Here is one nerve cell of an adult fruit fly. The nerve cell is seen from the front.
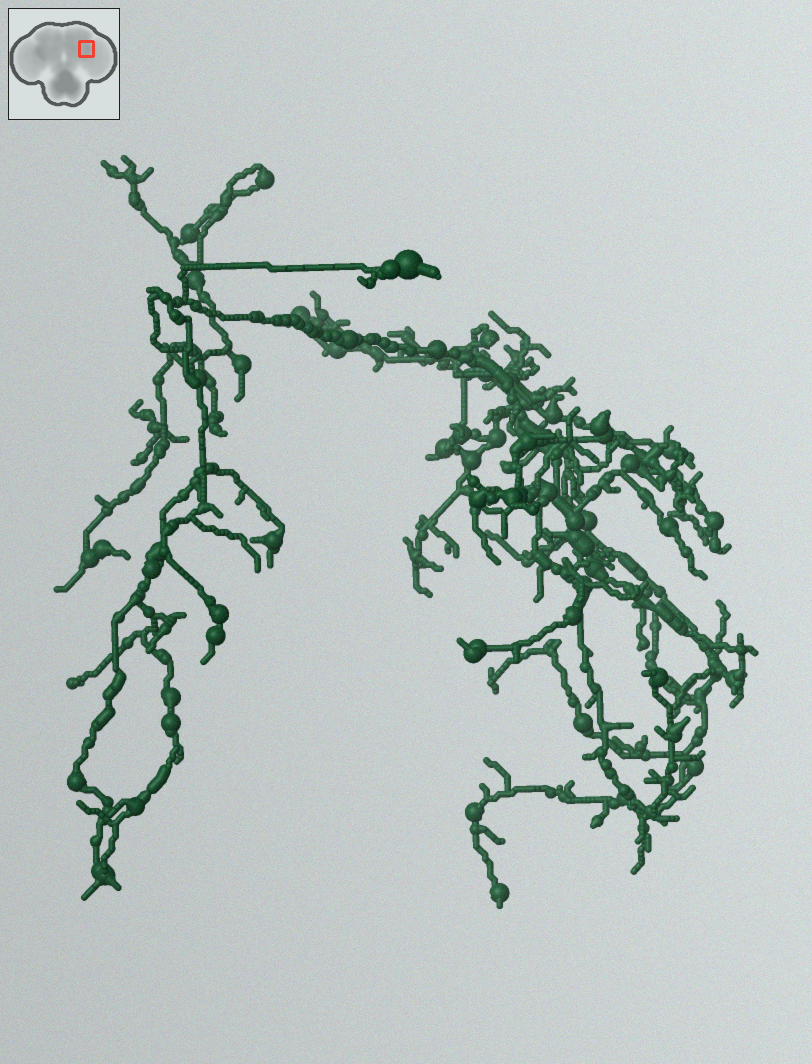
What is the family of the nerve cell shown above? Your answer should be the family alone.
hemilineage VLPl&d1_dorsal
